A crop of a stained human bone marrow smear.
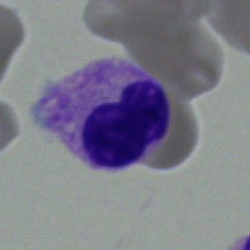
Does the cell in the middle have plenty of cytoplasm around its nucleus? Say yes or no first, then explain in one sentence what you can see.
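Yes. Ample cytoplasm extends to the left of the nucleus.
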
